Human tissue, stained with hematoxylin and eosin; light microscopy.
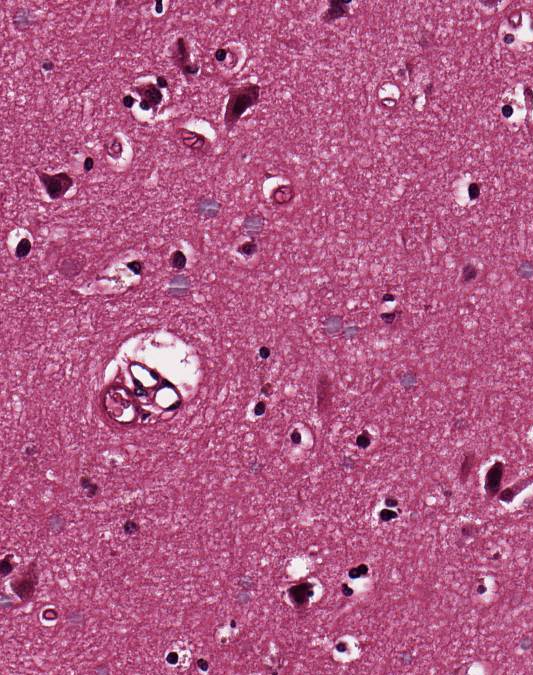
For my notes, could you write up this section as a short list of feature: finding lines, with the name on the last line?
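Neuropil: pink, finely granular and fibrillary, filling the whole field, without organised units
Nuclei: small, round, dark, scattered singly through the neuropil
Bodies: small, pale grey-blue, round, scattered through the neuropil
Halos: clear retraction halos around many cells, separating them from the neuropil
Name: cerebral cortex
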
